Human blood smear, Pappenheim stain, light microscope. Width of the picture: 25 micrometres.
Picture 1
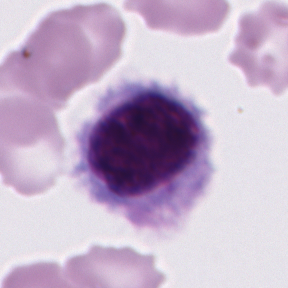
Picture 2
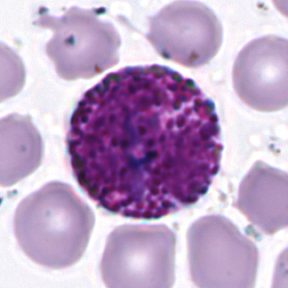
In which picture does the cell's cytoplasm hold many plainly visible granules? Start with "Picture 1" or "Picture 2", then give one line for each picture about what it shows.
Picture 2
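What picture 1 shows: The cytoplasm shows no distinct granules.
What picture 2 shows: Granules fill the whole cell from edge to edge.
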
